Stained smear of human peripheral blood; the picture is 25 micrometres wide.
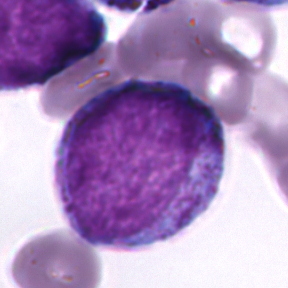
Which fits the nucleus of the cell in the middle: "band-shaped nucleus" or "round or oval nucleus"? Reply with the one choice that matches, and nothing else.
Round or oval nucleus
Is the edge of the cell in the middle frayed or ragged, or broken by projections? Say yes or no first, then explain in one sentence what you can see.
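No. The outline of the cell is round and smooth.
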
